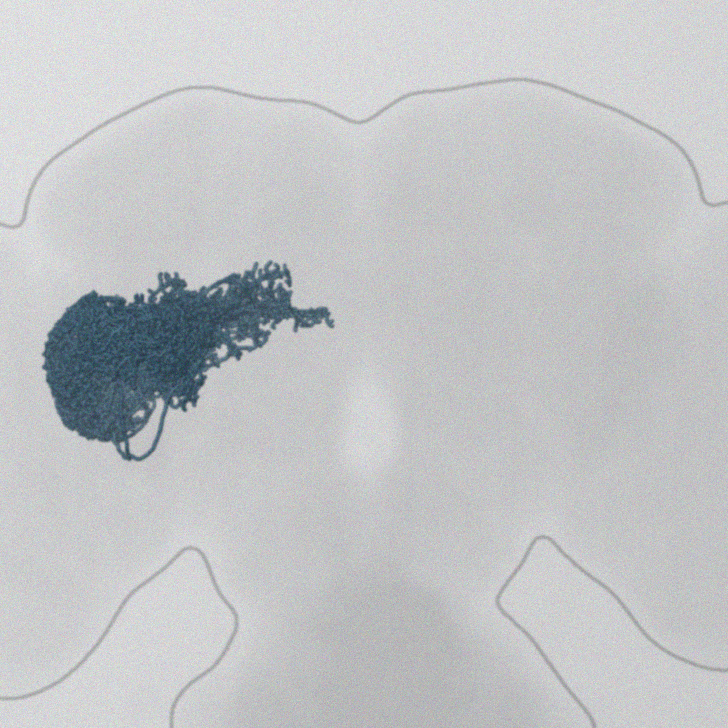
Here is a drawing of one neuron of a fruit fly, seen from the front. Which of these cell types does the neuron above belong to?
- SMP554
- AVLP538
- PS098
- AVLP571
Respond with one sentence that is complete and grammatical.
The neuron here is of the cell type AVLP538.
